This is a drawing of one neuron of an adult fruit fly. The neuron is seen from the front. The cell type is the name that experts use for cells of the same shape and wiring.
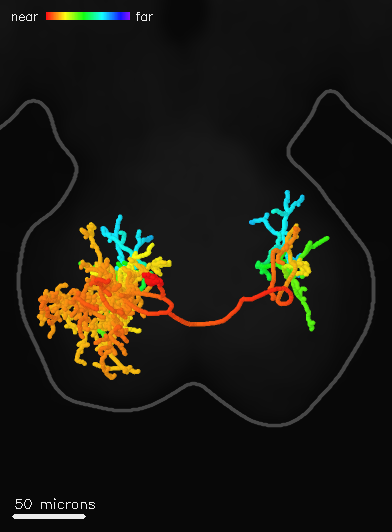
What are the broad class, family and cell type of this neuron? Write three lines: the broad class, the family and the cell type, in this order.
nerve-cord intrinsic neuron
hemilineage 01A
IN01A002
